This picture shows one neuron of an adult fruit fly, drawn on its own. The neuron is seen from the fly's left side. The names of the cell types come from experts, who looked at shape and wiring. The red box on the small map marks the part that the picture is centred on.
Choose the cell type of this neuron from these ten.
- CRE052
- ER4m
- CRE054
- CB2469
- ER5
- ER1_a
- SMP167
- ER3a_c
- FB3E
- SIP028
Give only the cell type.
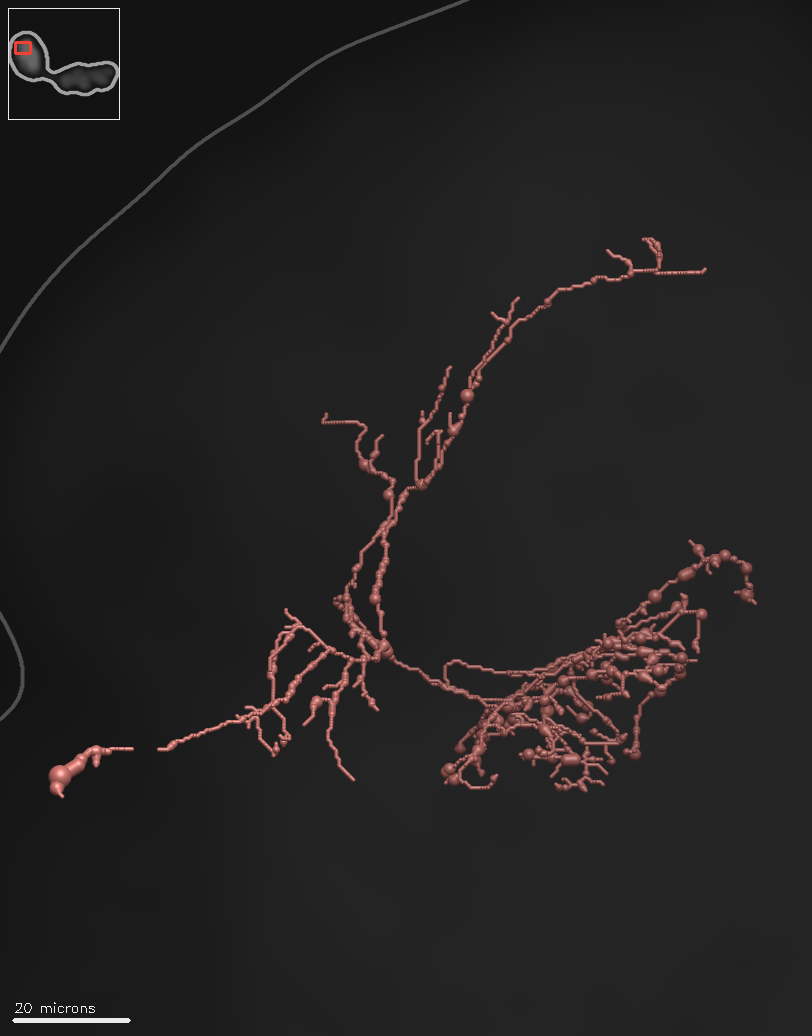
FB3E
